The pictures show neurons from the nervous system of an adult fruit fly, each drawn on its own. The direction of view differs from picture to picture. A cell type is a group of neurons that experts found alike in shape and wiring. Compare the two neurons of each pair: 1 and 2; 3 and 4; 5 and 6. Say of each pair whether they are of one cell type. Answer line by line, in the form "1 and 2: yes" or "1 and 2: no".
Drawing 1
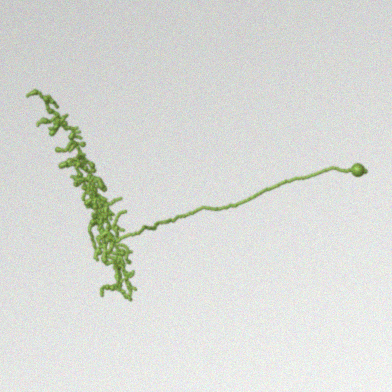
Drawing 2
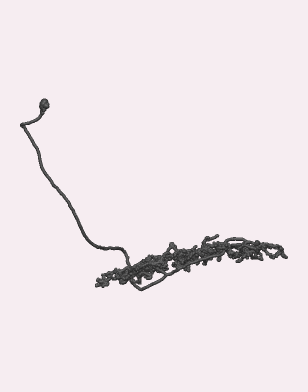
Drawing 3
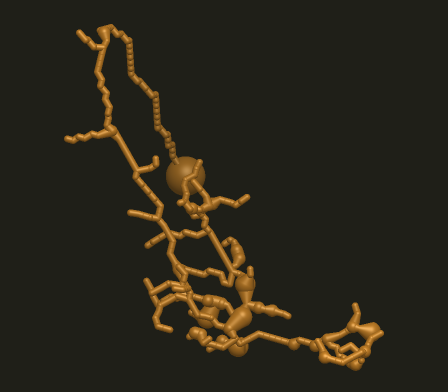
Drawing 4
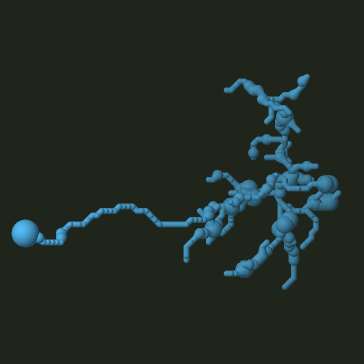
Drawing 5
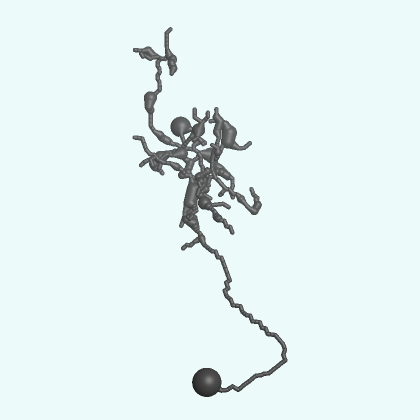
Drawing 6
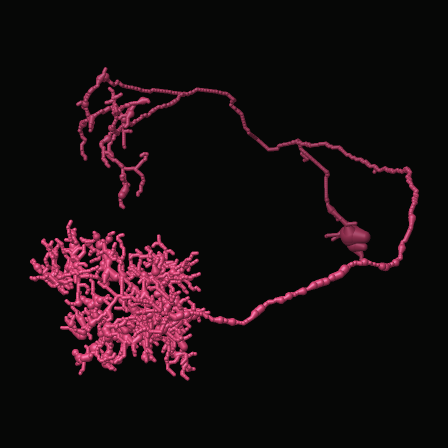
1 and 2: yes
3 and 4: yes
5 and 6: no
